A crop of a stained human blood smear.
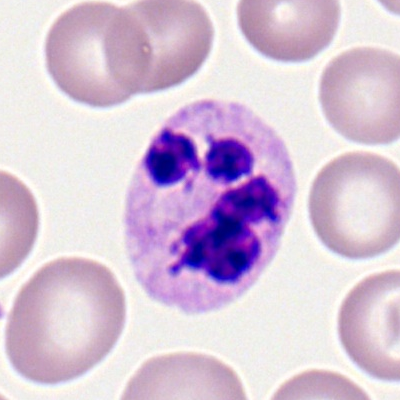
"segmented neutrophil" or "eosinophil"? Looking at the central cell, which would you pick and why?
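Segmented neutrophil, not eosinophil. First check: the nucleus is split into at least three separate lobes.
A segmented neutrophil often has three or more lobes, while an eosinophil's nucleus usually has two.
Second check: the cytoplasm holds fine, faint lilac granules.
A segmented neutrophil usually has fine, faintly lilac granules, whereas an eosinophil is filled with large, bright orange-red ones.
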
